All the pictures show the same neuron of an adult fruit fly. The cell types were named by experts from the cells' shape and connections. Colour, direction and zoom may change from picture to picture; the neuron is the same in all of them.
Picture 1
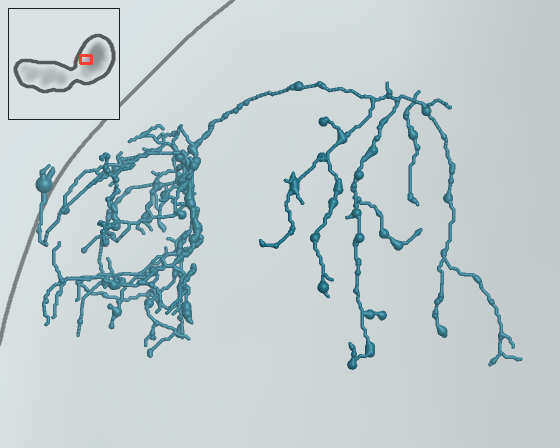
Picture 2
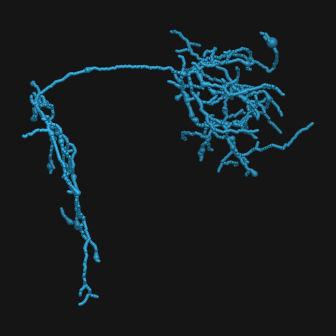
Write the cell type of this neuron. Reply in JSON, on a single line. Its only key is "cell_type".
{"cell_type": "Tlp11"}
